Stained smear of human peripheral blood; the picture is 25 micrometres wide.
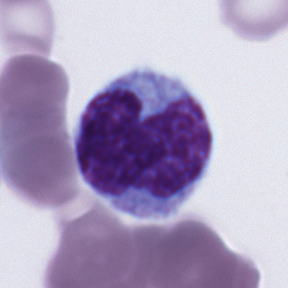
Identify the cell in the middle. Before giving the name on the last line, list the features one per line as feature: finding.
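Outline: round, smooth edge
Size: about 13 micrometres across
Nucleus: about 12 by 10 micrometres, deep notch from the top
Nuclear share: about 70% of the cell's area
Cytoplasm: only fine, faint granules; no coarse orange granules
Surface: no projections
Name: monocyte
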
